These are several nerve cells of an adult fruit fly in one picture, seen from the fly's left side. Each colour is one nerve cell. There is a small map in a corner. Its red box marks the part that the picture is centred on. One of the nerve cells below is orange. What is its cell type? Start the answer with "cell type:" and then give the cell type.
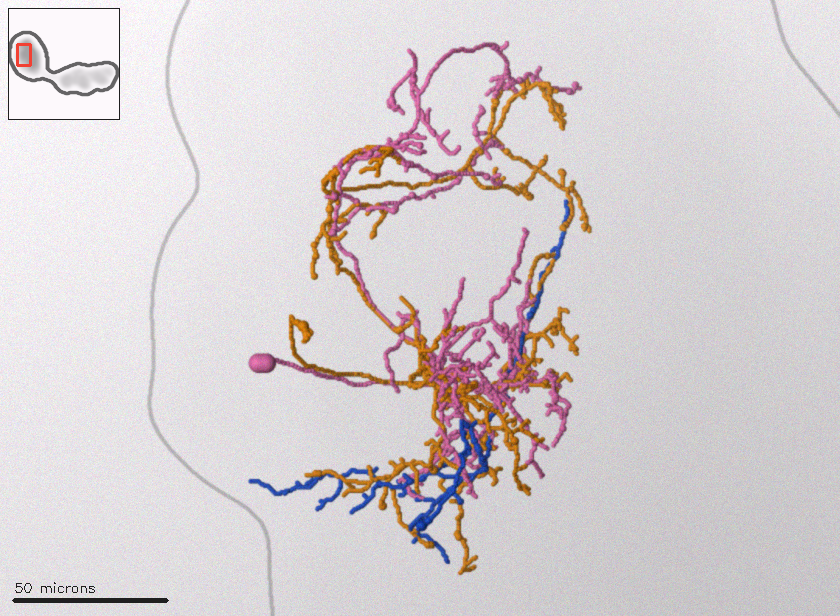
cell type: AVLP094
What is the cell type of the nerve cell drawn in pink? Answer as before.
cell type: AVLP093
